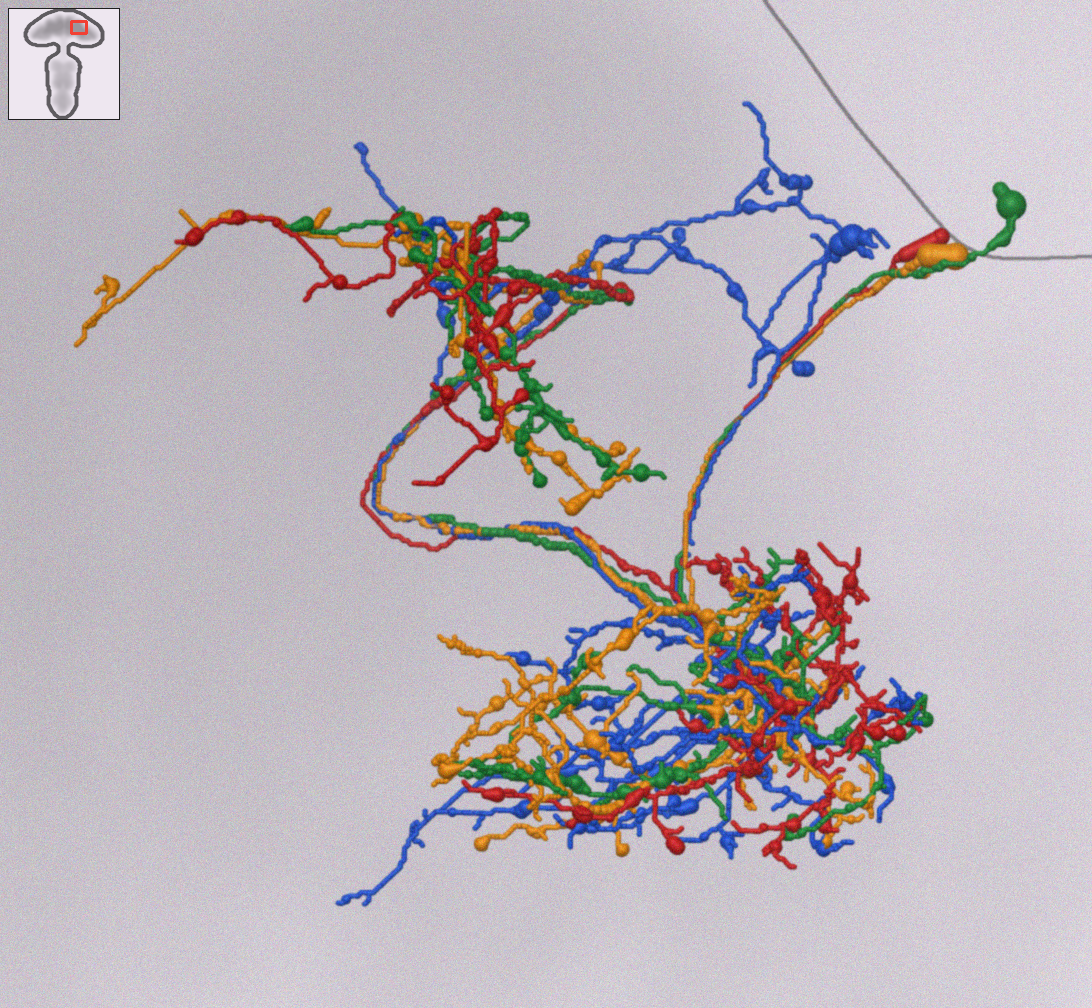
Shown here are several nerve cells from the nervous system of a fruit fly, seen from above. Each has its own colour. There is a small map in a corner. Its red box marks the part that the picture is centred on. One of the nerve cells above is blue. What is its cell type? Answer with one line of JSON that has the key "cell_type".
{"cell_type": "LHAV2b7_a"}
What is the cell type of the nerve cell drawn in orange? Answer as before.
{"cell_type": "CB2596"}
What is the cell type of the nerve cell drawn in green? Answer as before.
{"cell_type": "CB1804"}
